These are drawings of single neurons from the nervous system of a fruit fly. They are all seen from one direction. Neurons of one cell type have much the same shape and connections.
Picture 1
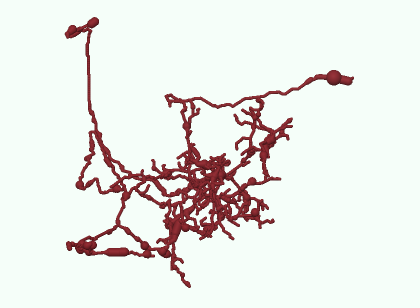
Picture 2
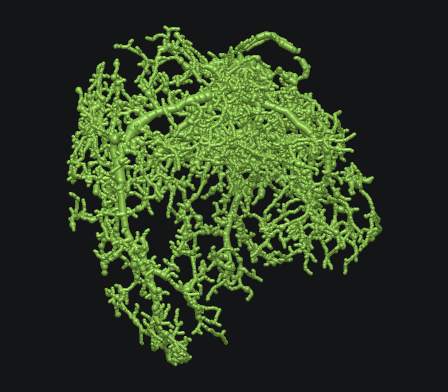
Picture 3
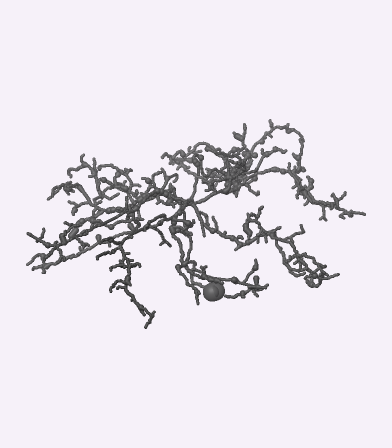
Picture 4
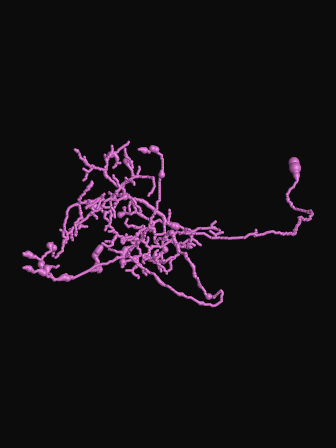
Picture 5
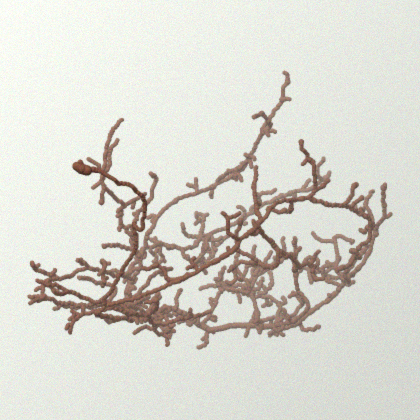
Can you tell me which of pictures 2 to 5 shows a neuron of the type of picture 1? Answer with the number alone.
4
